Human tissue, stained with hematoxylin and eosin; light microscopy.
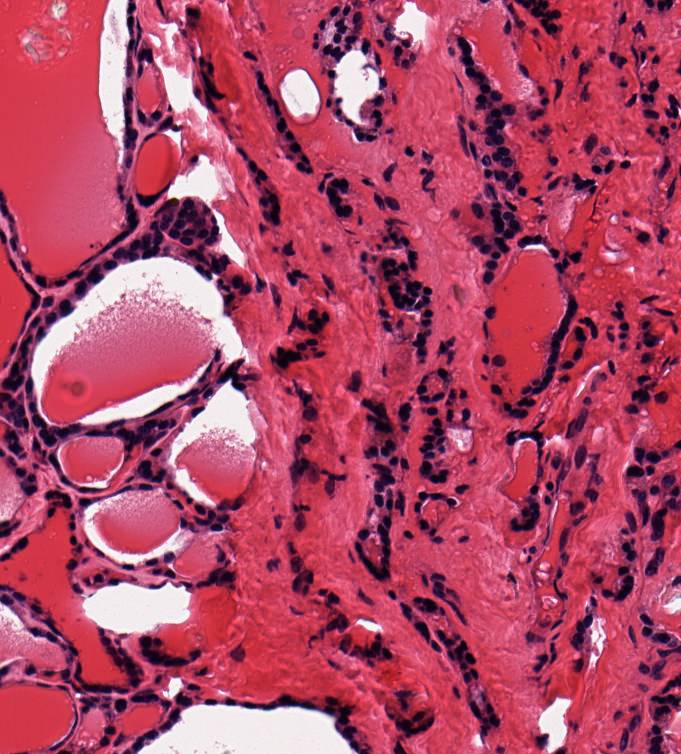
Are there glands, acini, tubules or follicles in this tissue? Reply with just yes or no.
Yes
